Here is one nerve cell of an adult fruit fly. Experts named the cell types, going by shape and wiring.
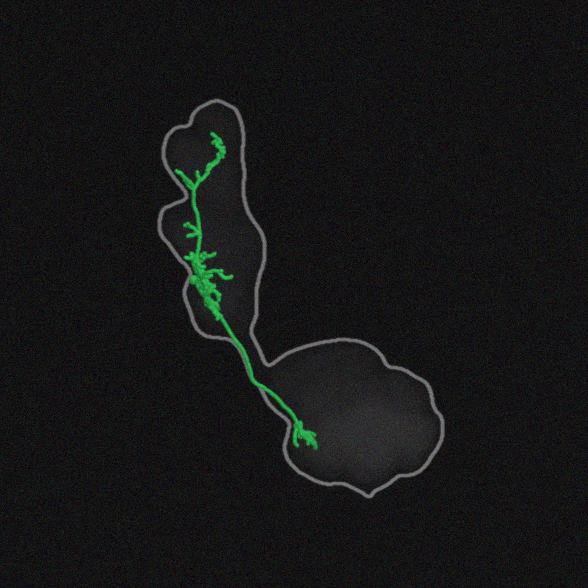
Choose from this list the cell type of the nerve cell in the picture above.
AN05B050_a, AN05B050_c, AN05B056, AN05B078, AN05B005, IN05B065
AN05B056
